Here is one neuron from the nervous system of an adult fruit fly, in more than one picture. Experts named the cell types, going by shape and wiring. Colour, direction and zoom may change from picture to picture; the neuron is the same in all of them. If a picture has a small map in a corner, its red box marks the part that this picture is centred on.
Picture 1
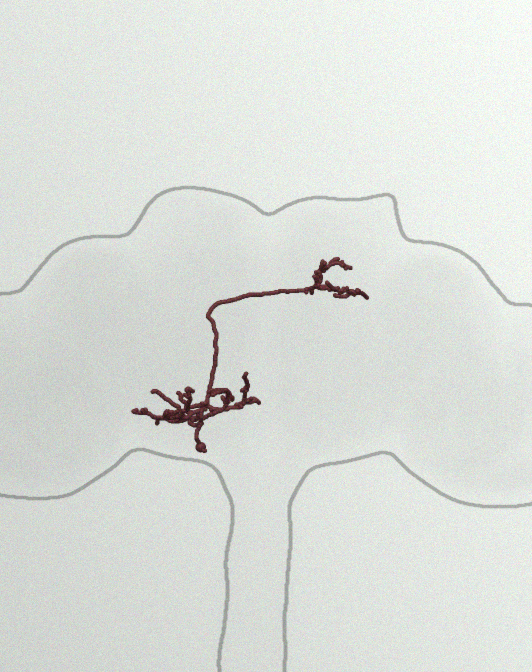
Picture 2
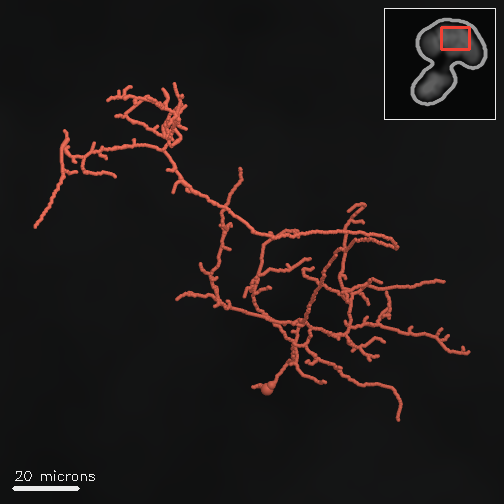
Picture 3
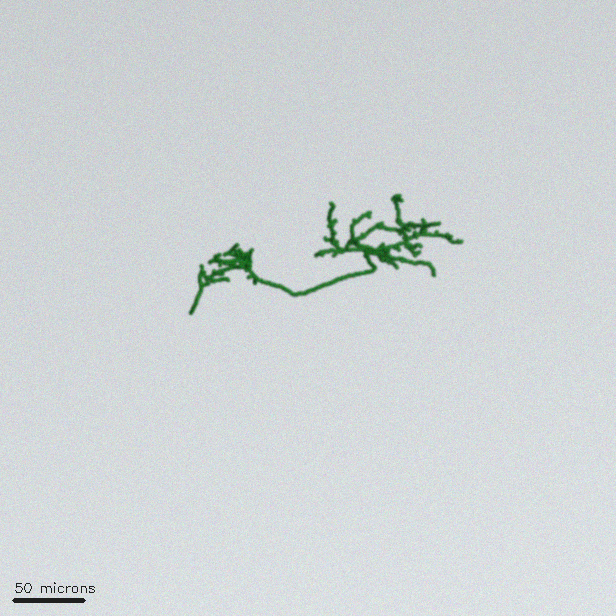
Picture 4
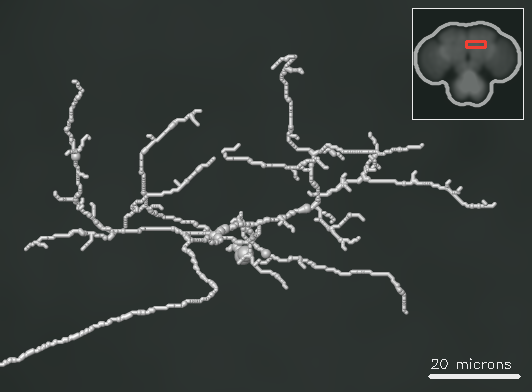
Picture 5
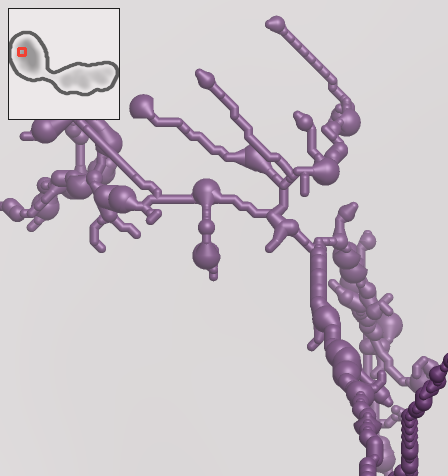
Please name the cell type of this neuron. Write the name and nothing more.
CB3010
